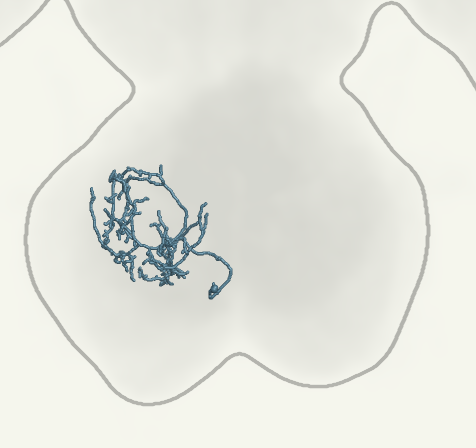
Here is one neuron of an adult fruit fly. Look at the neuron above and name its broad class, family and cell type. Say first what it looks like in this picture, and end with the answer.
In this view it is about as wide as it is tall. Its broad class is nerve-cord intrinsic neuron. The family is hemilineage 04B. The cell type is IN04B043_a.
